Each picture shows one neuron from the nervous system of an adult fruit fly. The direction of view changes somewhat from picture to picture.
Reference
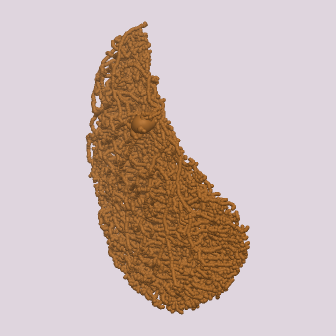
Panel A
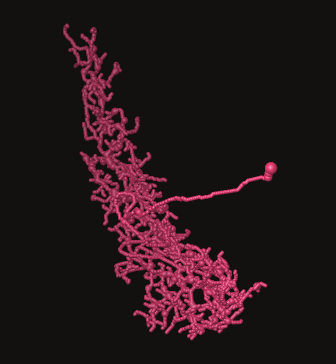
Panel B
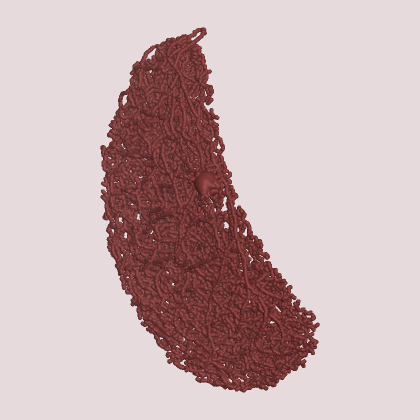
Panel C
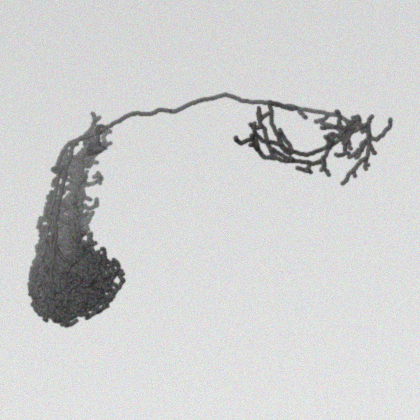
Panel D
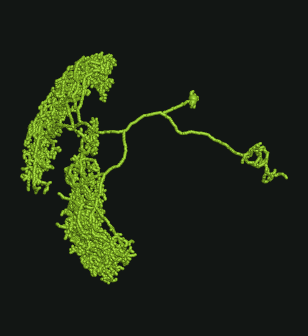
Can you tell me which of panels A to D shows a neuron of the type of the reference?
B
